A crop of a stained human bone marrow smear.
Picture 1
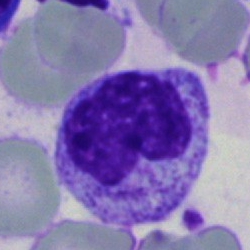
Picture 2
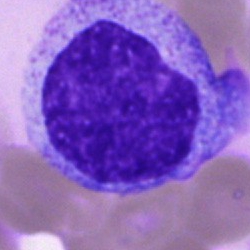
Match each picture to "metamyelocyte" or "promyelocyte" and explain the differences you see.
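Here the metamyelocyte is picture 1 and the promyelocyte is picture 2. In picture 1 a notch is cut into the lower right side of the nucleus, which gives it a kidney shape.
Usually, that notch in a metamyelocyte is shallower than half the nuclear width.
The chromatin makes the clearest contrast: in picture 1 it is dark purple and clumped, with small paler patches between the clumps, while in picture 2 it is finely stippled rather than coarsely clumped.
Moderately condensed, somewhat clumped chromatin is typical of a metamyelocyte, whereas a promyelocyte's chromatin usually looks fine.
The cytoplasm differs a little too, pale lilac with no vacuoles in picture 1 and pale bluish-lilac in picture 2.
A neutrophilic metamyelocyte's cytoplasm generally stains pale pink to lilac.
Both outlines are roughly round, smooth in picture 1, while in picture 2 a small rounded bleb projects from the right edge.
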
